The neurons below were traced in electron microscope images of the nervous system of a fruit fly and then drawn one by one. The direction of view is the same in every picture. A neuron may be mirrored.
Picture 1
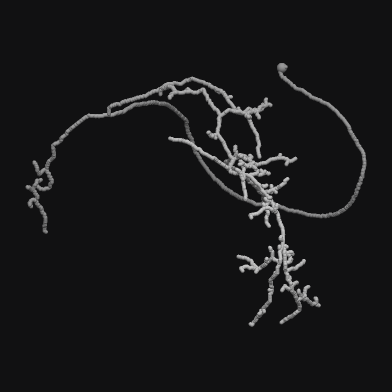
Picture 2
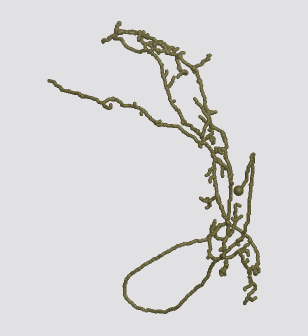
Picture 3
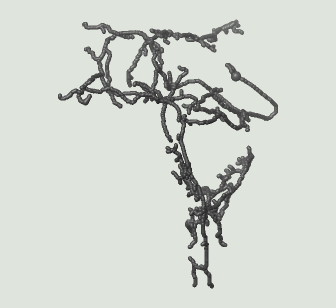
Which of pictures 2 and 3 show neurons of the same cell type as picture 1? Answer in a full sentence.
None of them is of the same cell type.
